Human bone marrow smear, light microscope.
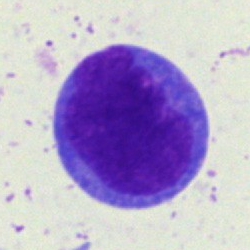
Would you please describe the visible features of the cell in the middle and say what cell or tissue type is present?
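Round and smooth in outline, the cell has a nucleus filling most of it. The chromatin stains dark purple and appears dense. No vacuoles are seen in the cytoplasm. It is a blast.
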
